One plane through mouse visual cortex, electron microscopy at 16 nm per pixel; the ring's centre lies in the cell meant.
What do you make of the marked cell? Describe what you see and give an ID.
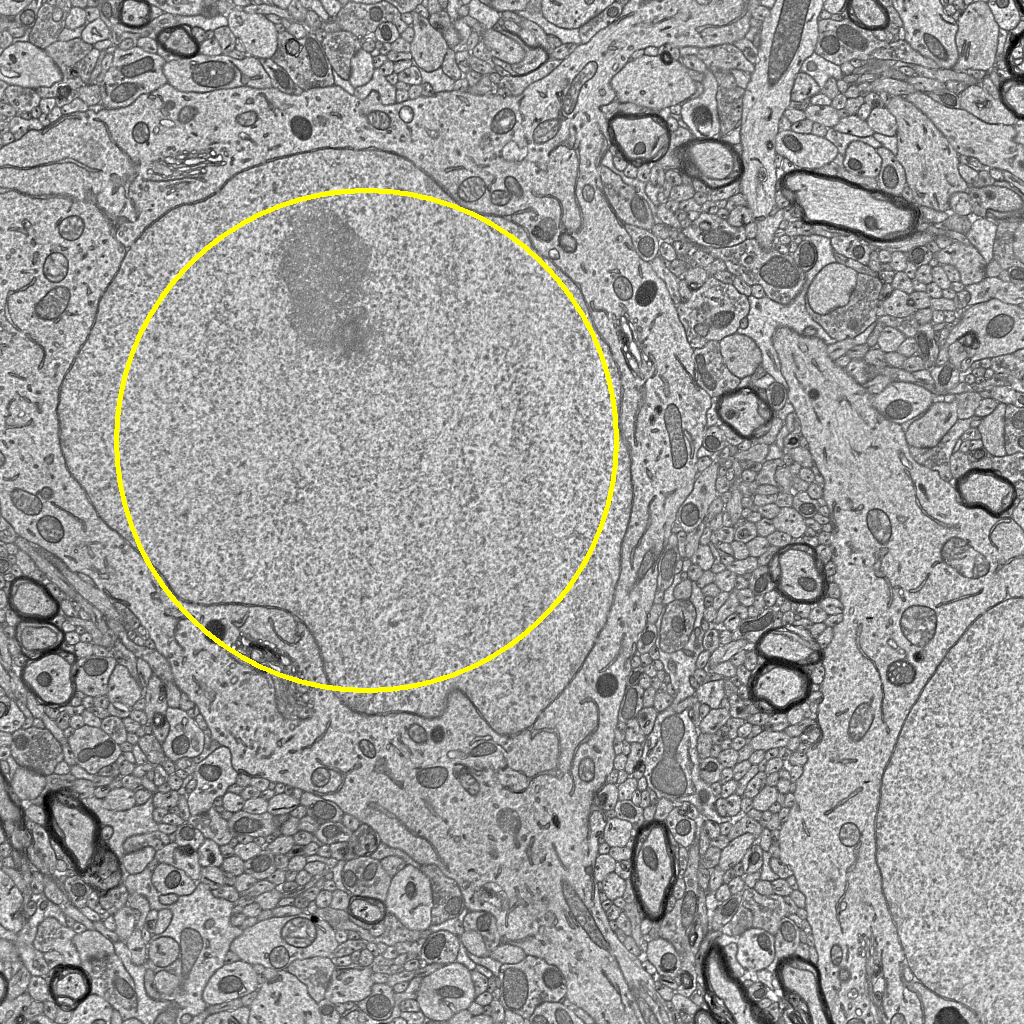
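Big rounded nucleus, filling the ring and spilling a little past it. Chromatin's pale and finely dispersed, no dark clumps lining the envelope, just one irregular dark patch in its upper left part. That's an excitatory neuron.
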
